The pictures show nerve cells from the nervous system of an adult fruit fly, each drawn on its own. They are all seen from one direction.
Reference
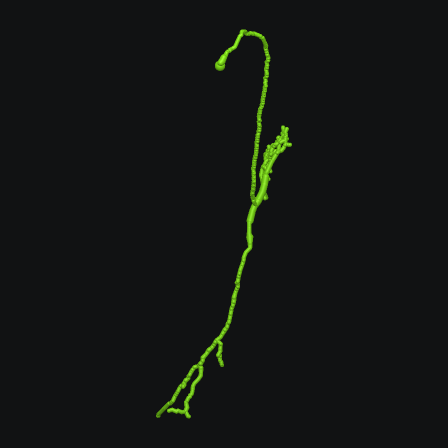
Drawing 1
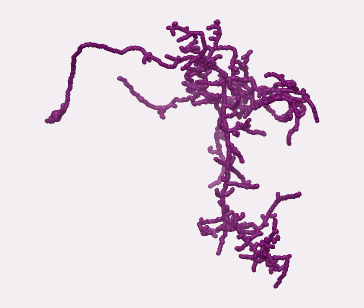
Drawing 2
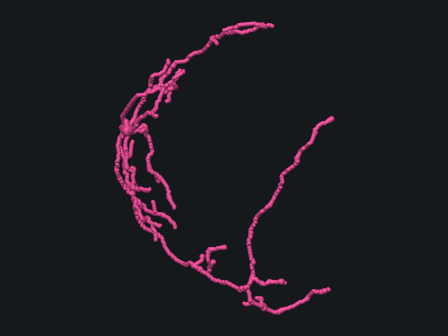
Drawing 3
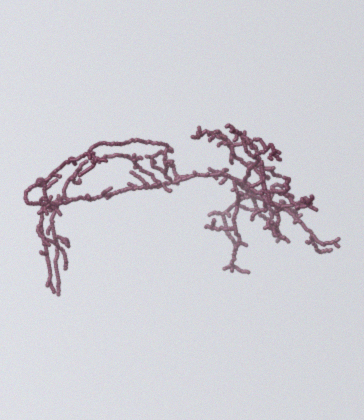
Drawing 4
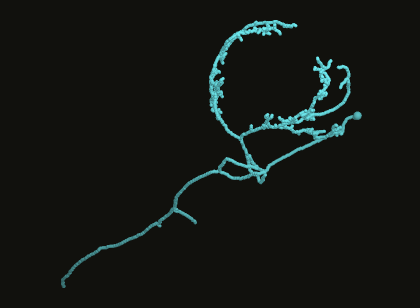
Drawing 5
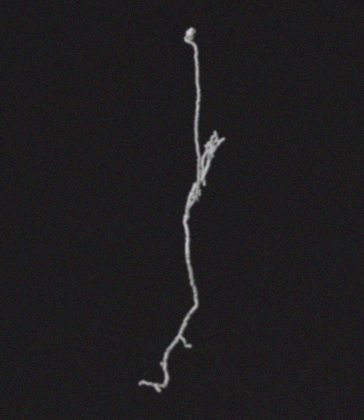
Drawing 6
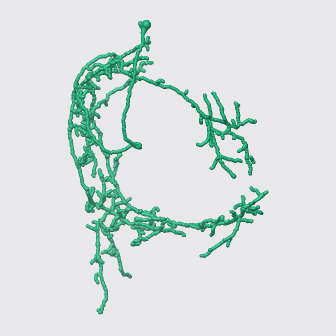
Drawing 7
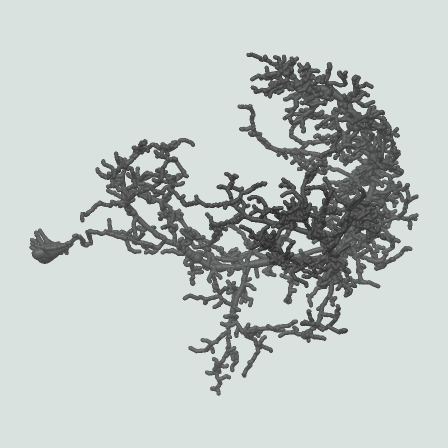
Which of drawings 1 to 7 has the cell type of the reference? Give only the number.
5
